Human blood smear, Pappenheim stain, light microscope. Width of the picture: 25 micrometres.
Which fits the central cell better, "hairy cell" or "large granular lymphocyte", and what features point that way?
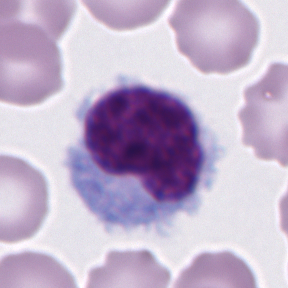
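This is a hairy cell, not a large granular lymphocyte.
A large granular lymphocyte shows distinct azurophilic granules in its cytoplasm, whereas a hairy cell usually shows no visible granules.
In this cell, no coarse coloured granules are seen in the cytoplasm, and that is what decides it. The pale blue cytoplasm is widest below and to the left of the nucleus, which lies toward the top of the cell. The border is ragged rather than smooth, with fine hair-like projections sticking out from the edge of the cytoplasm. The cell is about 13 micrometres across, and the nucleus fills about 60% of its area.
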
